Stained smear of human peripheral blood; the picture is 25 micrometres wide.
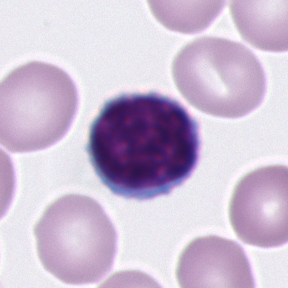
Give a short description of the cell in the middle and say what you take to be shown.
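Notice the outline: round, just slightly ragged at the edge. The chromatin's dense and coarsely clumped, and the pale blue cytoplasm shows up best as a rim along the lower edge. That's a typical lymphocyte.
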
